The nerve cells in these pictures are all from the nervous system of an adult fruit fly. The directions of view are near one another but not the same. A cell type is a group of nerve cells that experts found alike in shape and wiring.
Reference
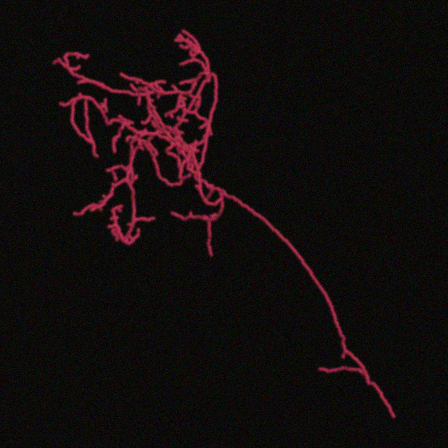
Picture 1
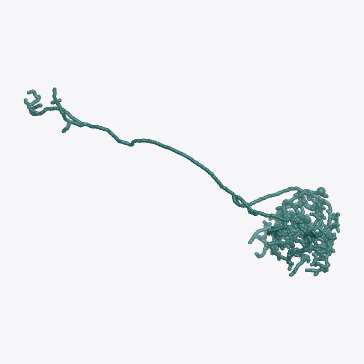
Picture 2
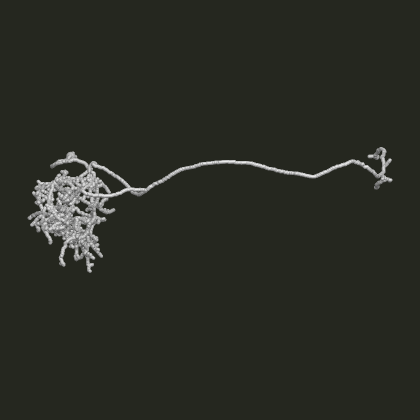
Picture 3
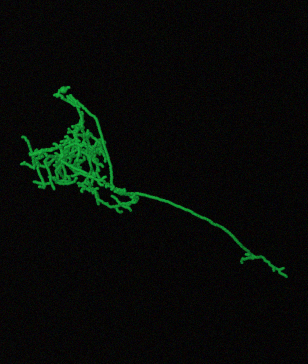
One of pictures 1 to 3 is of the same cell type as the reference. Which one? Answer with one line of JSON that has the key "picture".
{"picture": 3}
